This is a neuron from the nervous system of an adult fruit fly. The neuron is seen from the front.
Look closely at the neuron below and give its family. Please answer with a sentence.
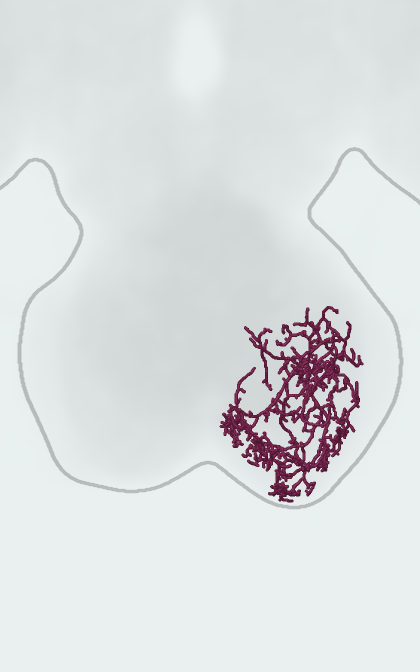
The family is hemilineage 20A.22A.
